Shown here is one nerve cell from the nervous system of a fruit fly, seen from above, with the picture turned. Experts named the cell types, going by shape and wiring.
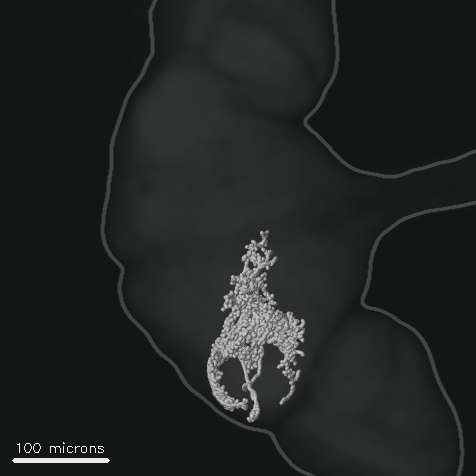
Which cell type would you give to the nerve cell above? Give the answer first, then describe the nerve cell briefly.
It is of cell type AVLP077. This is a central-brain intrinsic neuron. It is in the brain and does not reach the nerve cord. By the scale bar it is about 200 microns tall in this view.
